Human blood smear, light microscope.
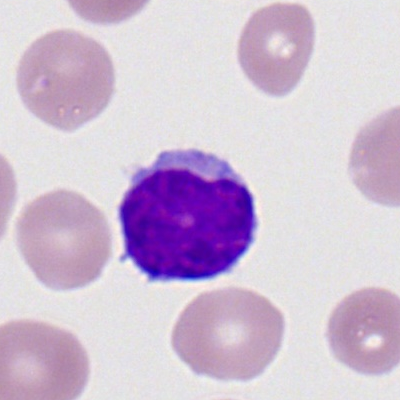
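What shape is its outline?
Roughly round.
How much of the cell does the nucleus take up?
Almost all of it.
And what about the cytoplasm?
It's pale blue, and you won't see any granules in it.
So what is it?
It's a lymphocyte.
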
